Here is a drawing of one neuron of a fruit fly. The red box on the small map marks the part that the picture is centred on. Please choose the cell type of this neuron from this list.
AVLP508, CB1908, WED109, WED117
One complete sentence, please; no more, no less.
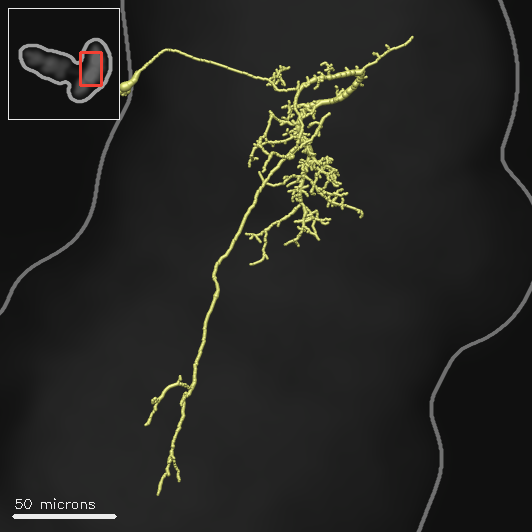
This neuron is of the type WED109.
